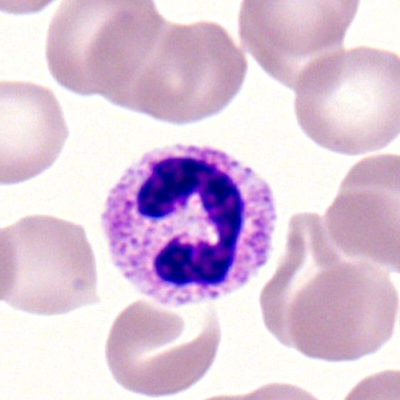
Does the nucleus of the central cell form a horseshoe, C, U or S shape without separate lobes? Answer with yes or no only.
Yes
